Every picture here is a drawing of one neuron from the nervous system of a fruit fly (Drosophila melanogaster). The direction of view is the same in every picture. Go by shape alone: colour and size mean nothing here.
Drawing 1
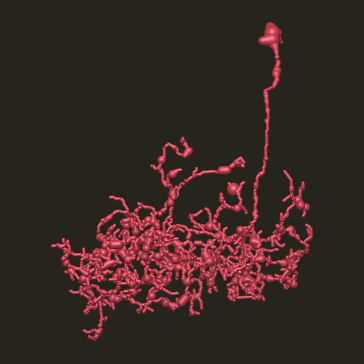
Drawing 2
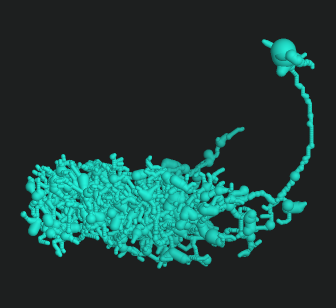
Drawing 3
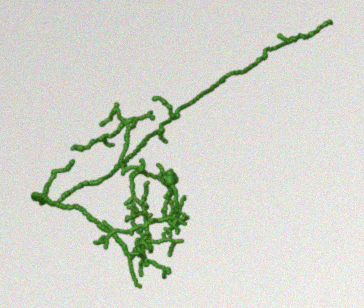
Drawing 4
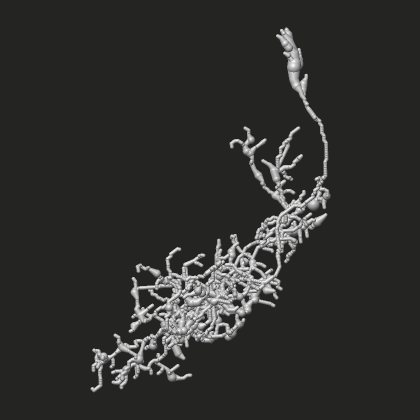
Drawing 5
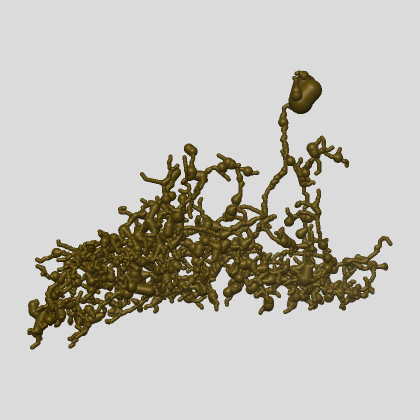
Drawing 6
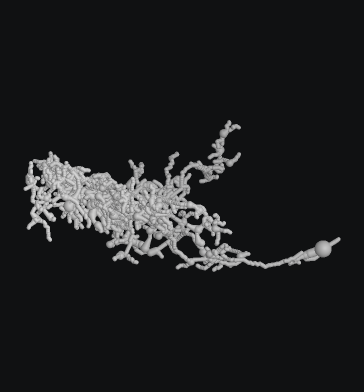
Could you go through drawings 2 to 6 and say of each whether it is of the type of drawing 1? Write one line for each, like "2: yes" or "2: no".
2: yes
3: no
4: yes
5: yes
6: yes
